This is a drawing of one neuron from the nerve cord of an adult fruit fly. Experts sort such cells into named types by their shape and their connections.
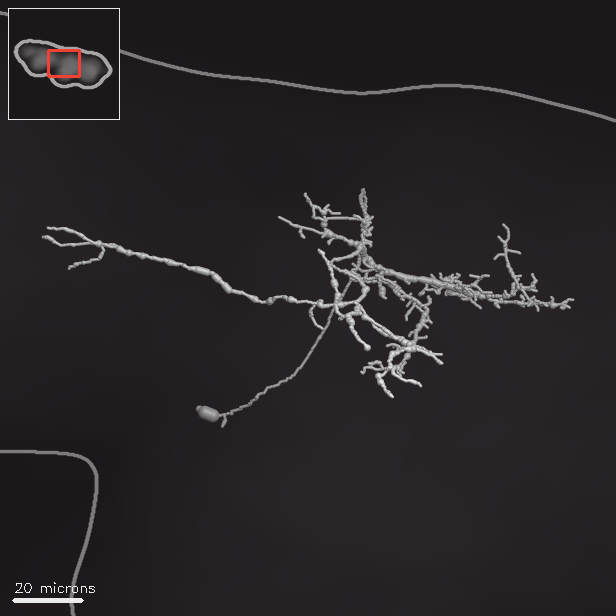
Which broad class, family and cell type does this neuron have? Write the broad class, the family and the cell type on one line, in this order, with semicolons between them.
nerve-cord intrinsic neuron; hemilineage 06A; IN06A085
